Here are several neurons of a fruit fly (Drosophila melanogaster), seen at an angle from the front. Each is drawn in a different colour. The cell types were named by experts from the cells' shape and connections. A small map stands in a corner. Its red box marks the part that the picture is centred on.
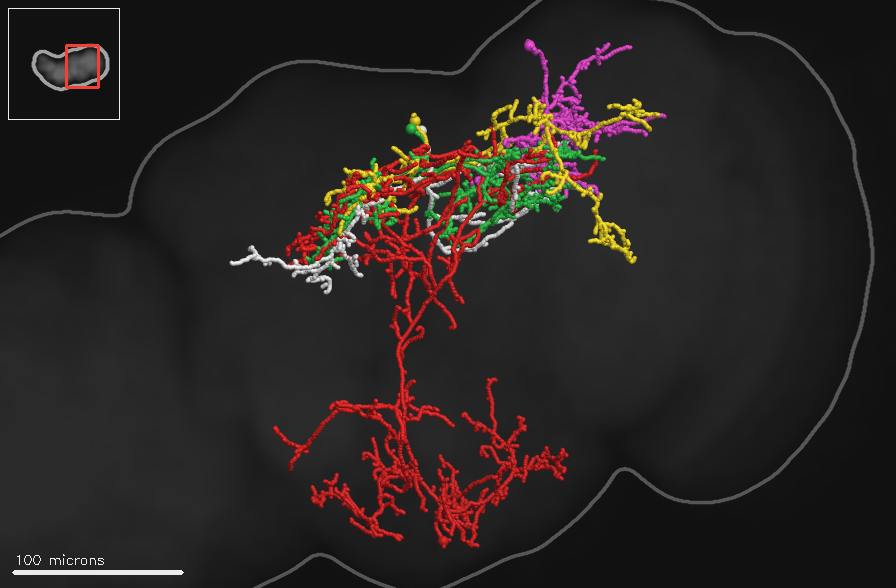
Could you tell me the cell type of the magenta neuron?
CL152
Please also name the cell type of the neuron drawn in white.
CB4072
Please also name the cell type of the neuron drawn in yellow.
SMP489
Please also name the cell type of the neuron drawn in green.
CB4073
